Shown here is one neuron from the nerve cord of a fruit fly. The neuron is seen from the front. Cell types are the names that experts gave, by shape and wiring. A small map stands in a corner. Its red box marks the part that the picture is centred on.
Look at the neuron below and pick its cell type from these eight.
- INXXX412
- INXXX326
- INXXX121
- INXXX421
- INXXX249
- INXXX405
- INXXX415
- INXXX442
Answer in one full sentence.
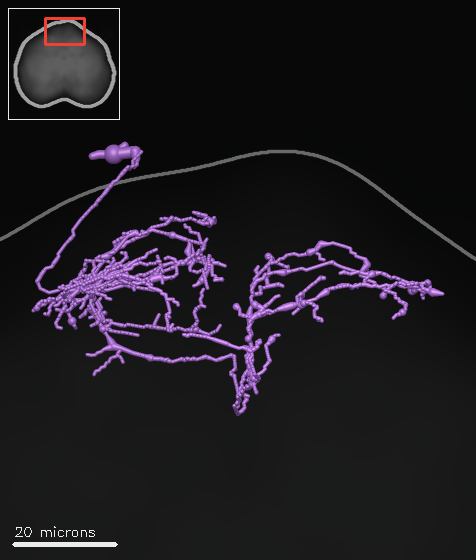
The cell type held by this neuron is INXXX412.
